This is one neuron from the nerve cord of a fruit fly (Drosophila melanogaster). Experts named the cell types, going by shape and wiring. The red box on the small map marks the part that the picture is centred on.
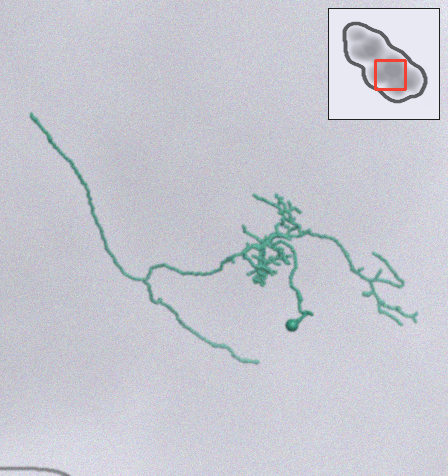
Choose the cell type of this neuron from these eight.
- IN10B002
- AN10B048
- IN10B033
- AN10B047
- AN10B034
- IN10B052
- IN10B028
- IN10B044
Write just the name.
IN10B052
